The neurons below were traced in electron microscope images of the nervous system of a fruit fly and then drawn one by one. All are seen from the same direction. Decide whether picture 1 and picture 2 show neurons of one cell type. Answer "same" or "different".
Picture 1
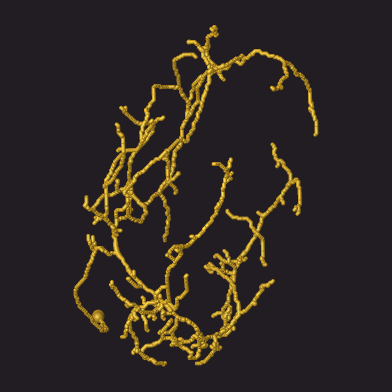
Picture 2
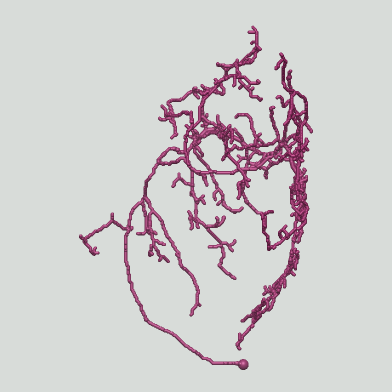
different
